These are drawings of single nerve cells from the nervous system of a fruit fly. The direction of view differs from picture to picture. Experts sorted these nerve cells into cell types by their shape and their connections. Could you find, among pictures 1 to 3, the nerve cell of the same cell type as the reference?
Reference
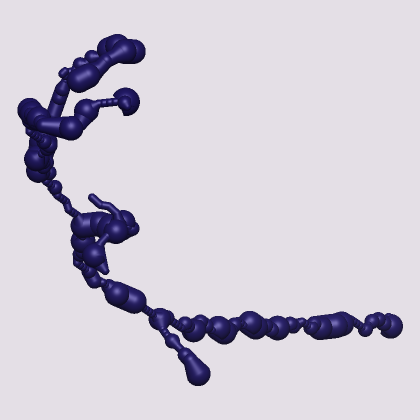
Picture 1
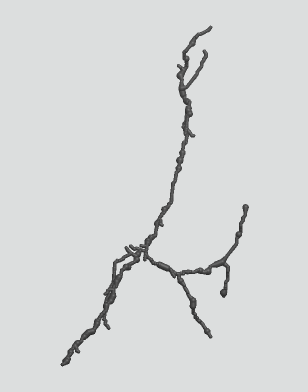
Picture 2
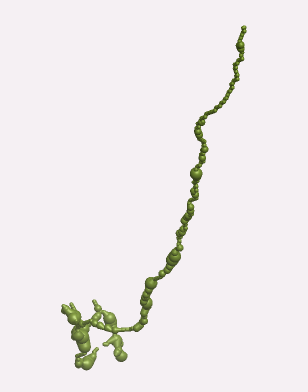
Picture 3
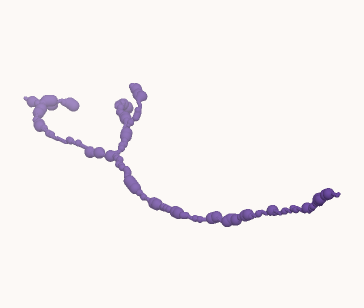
3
